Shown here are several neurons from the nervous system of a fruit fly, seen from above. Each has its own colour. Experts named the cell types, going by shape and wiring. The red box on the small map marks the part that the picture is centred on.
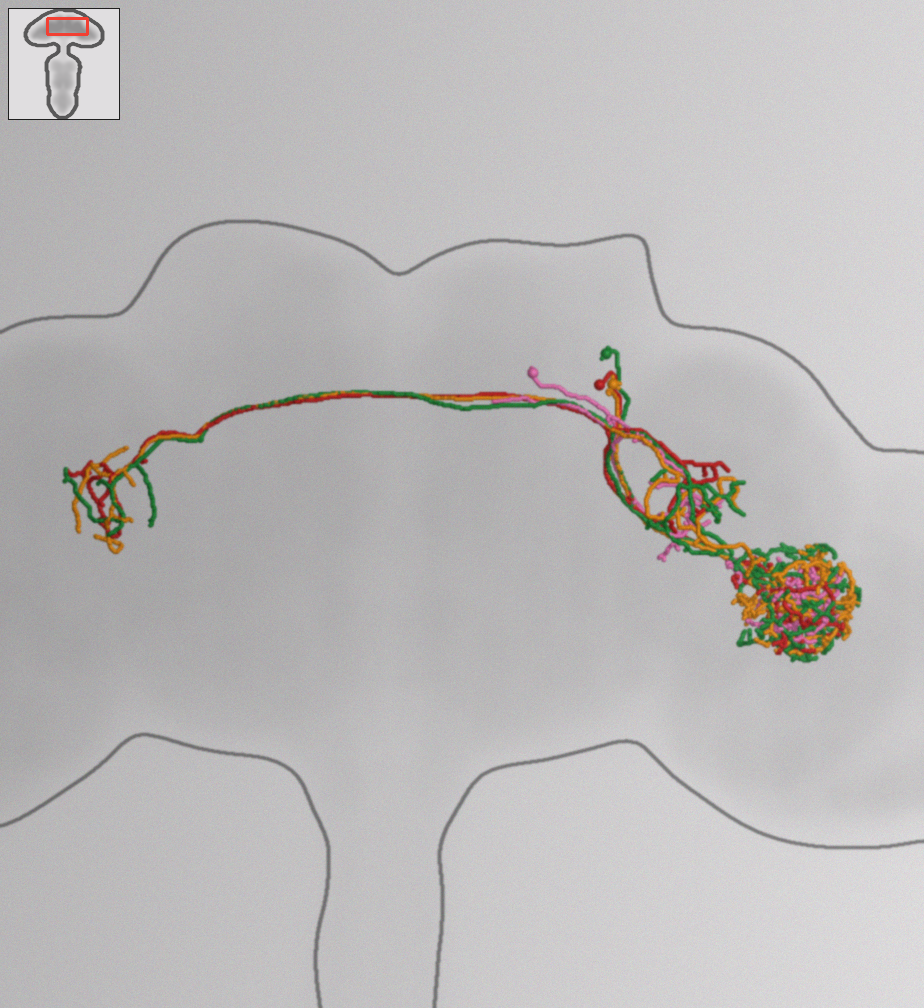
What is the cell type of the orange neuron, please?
CB3374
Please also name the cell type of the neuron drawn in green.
LHAD3b1_a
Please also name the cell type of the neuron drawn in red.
CB3340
